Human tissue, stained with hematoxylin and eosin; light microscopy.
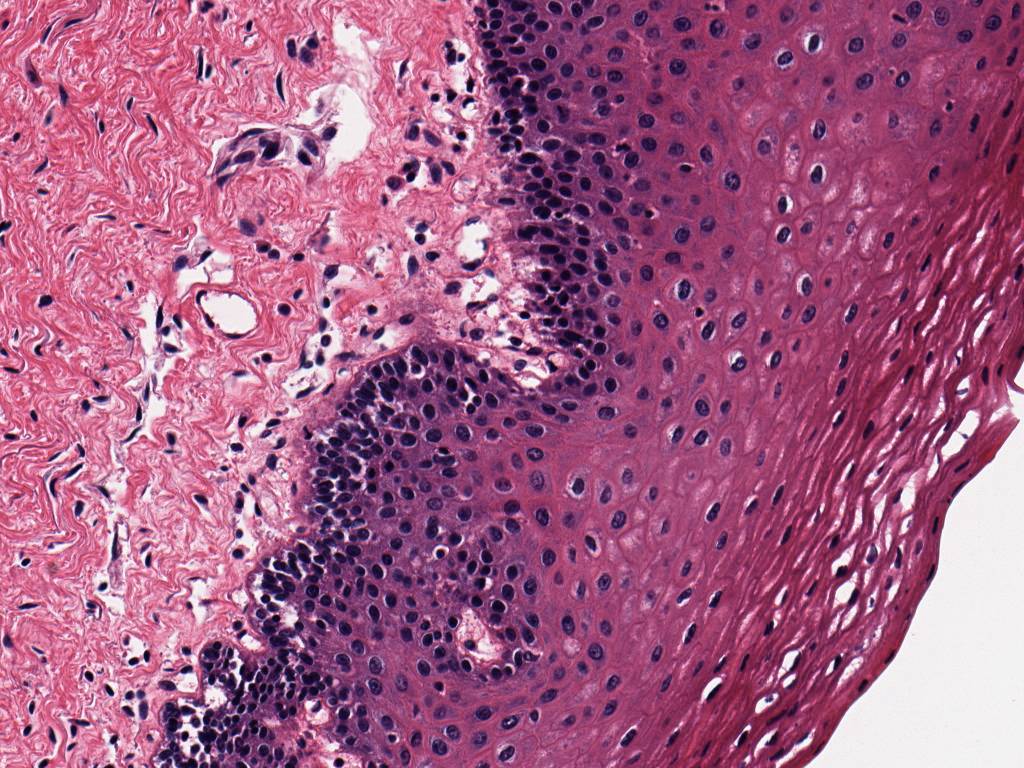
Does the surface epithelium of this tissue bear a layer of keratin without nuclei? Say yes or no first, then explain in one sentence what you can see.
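No. At the right edge, the superficial cells are flattened parallel to the surface and still hold elongated nuclei.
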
